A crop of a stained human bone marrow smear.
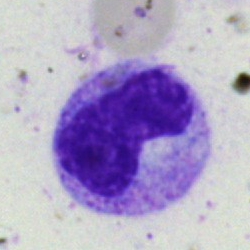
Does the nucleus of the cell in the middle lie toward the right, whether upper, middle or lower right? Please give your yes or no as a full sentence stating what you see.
No, the cell holds its nucleus toward the left.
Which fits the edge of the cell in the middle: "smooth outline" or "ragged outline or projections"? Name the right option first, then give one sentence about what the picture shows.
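Smooth outline. The cell outline is round and smooth.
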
